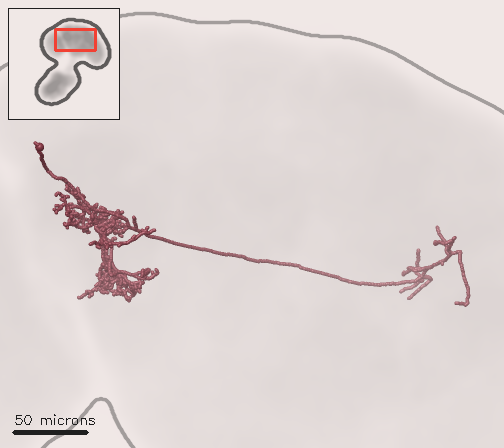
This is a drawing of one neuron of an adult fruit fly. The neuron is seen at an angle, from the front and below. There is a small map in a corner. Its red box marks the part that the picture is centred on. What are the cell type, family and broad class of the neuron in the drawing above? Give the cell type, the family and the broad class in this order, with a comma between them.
PLP059, hemilineage VLPl2_posterior, central-brain intrinsic neuron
